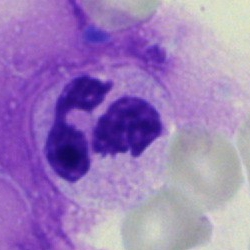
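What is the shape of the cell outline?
Round, with a smooth edge.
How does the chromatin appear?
Dark purple and coarsely clumped.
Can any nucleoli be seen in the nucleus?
No, none are visible.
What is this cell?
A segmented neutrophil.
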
